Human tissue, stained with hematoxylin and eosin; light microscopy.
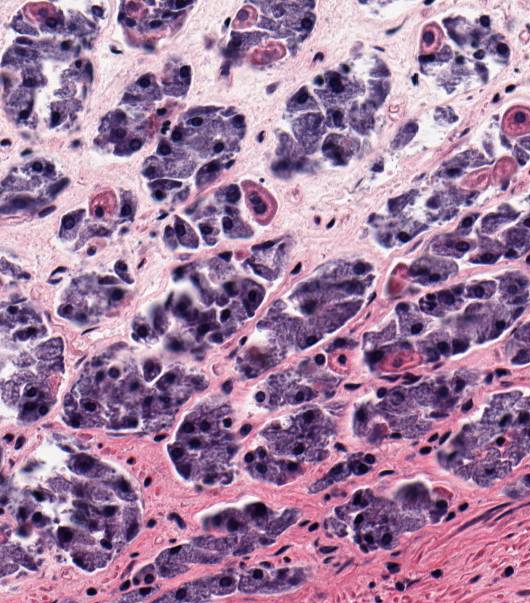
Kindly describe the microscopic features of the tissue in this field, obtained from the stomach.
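Cells packed in rounded and elongated nests throughout, divided by pink fibrous septa. Nest cells: abundant dark purple granular cytoplasm. Septa: loose pale pink collagen with scattered small dark spindle-shaped nuclei. Bottom right corner: a band of wavy pink fibres running diagonally.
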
